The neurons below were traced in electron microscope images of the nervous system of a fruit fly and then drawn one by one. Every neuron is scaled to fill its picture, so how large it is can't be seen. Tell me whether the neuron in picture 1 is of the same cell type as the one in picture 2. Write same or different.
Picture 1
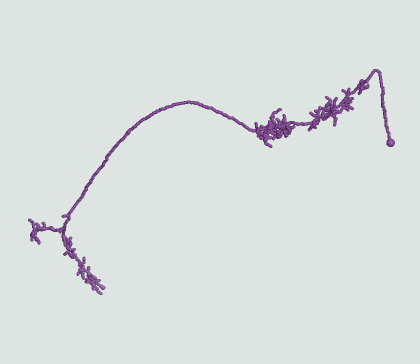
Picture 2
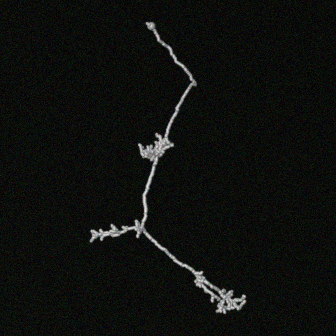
different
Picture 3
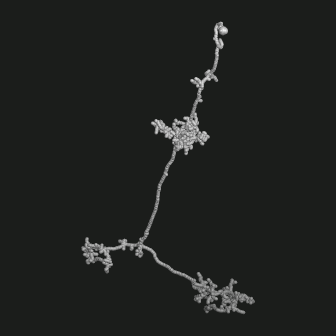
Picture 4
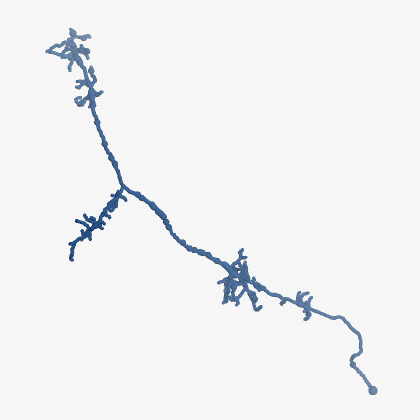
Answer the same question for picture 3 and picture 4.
same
